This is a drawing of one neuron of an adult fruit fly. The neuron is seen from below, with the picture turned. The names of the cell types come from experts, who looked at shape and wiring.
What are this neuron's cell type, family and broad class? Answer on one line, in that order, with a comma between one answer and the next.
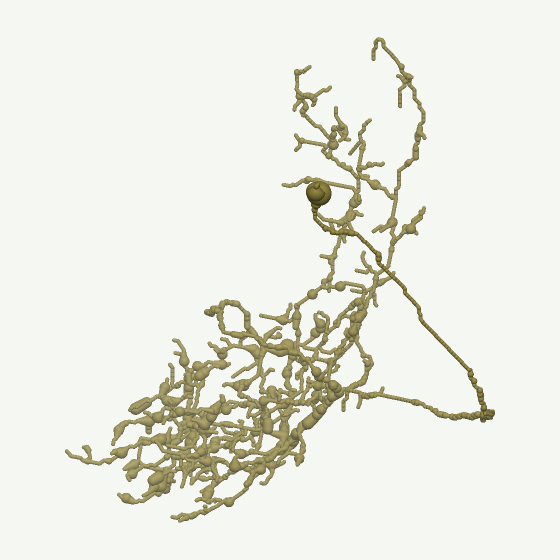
CB1178, hemilineage SLPpl3, central-brain intrinsic neuron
